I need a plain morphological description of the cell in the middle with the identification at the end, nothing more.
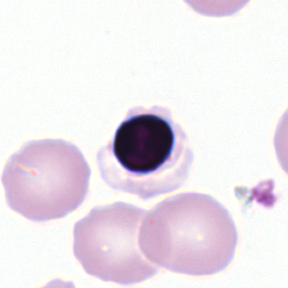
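First, the chromatin is very dense and almost uniformly dark purple-black. Second, the nucleus lies toward the top of the cell, with the wider band of cytoplasm below it. Third, that cytoplasm is very pale, a faint pinkish grey. Fourth, the outer edge of the cell is irregular and scalloped. The cell is a normoblast.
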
